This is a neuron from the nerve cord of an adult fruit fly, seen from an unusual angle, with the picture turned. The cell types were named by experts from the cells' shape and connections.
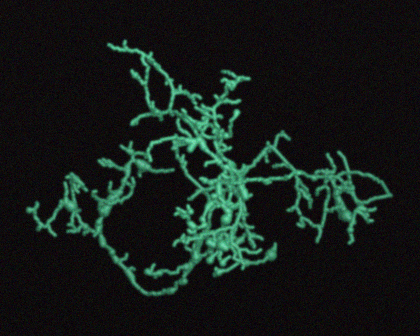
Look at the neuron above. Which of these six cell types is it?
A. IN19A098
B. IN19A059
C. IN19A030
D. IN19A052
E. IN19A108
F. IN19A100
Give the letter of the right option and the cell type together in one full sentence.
The cell type to which the neuron belongs is option B, IN19A059.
